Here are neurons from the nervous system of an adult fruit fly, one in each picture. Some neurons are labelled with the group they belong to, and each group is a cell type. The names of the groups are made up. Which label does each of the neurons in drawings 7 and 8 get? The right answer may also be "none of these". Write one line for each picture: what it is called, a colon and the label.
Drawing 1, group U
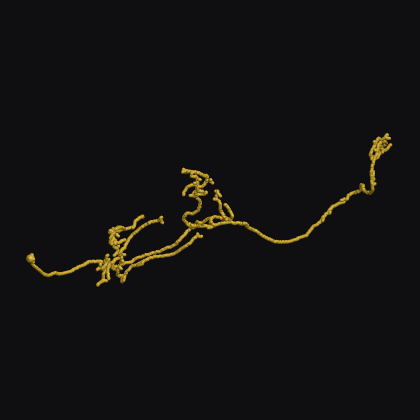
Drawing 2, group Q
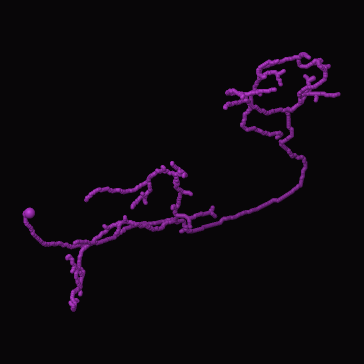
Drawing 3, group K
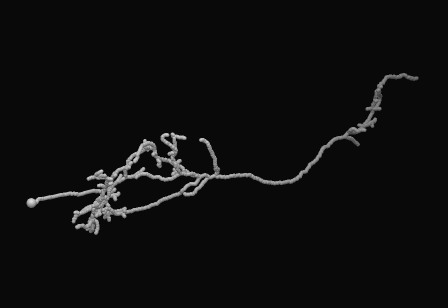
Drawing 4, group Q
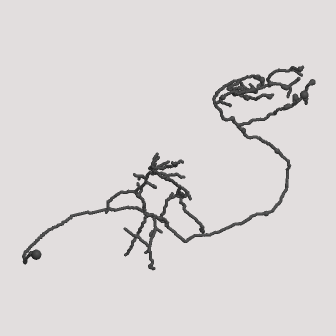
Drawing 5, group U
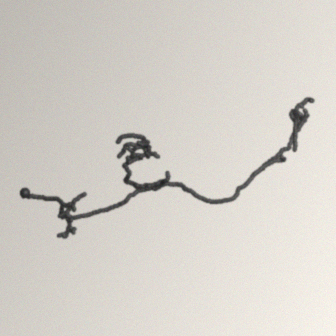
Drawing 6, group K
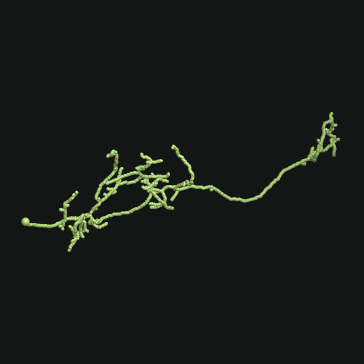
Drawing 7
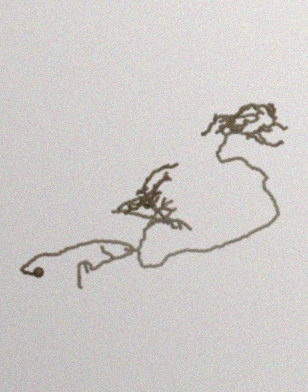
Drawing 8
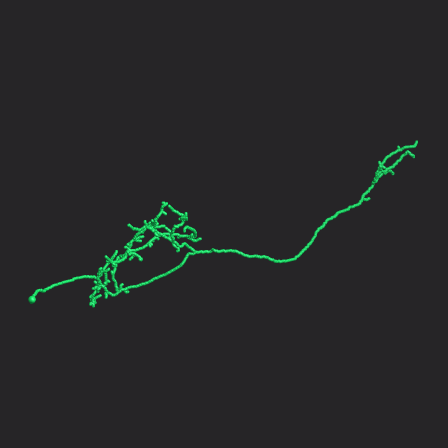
7: group Q
8: group K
